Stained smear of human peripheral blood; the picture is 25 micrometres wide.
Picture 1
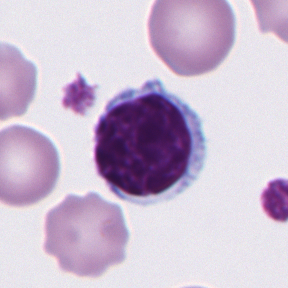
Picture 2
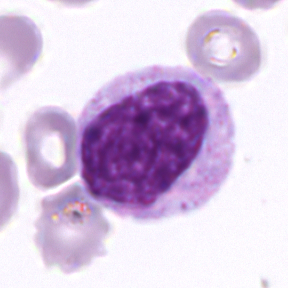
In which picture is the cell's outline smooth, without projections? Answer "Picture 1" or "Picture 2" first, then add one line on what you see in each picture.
Picture 2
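Picture 1: A small pale bulge projects from the top edge of the cell.
Picture 2: The cell outline is rounded with a smooth edge.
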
